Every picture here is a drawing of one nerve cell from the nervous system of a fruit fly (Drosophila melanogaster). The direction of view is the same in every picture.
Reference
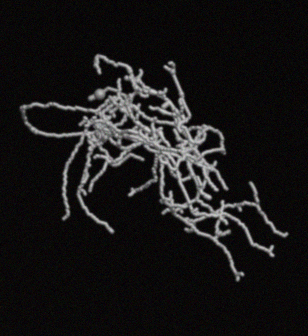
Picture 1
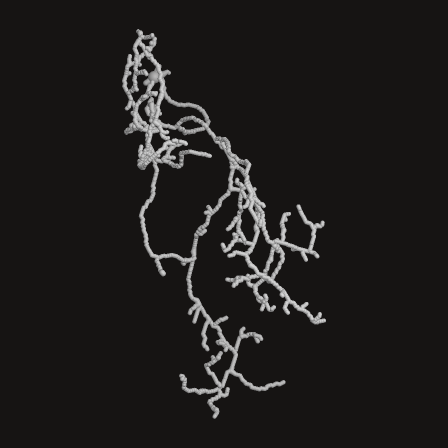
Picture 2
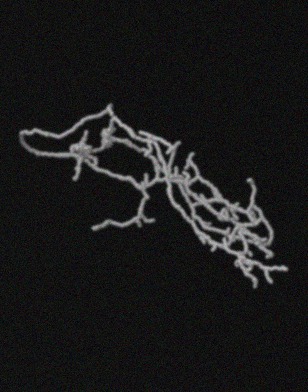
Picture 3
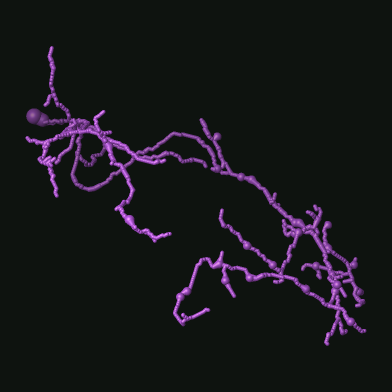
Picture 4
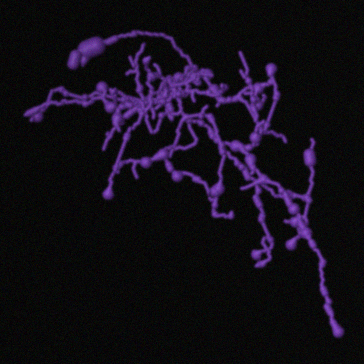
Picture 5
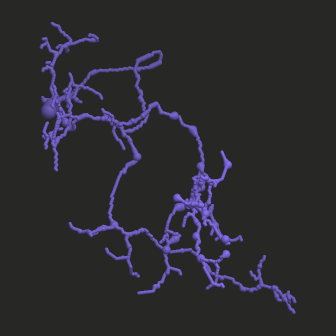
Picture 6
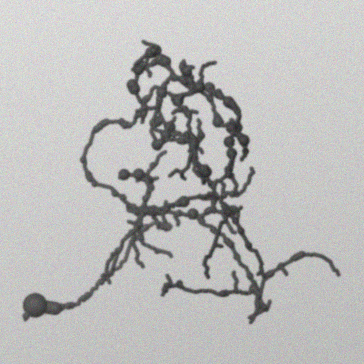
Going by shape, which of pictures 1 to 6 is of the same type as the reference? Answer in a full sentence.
The nerve cell in picture 2 is of the same cell type.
